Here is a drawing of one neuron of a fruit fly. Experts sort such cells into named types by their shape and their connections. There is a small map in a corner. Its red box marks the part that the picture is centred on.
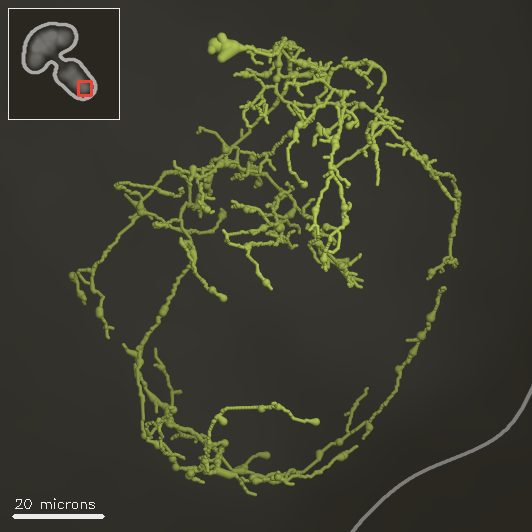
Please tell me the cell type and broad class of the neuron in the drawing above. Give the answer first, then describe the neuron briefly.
It is of cell type INXXX263. This is a nerve-cord intrinsic neuron. It lies in the nerve cord. By the scale bar it is about 100 microns tall in this view.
